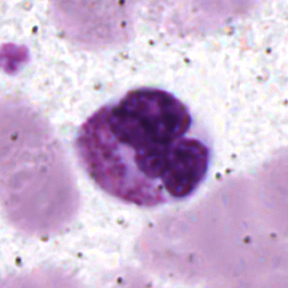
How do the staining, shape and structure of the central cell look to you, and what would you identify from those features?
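Taking each point in turn, the cell outline is roughly round and smooth; the nucleus sits in the right part of the cell, with no nucleoli visible; and the granules are crowded mostly into the left part. It is an eosinophil.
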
